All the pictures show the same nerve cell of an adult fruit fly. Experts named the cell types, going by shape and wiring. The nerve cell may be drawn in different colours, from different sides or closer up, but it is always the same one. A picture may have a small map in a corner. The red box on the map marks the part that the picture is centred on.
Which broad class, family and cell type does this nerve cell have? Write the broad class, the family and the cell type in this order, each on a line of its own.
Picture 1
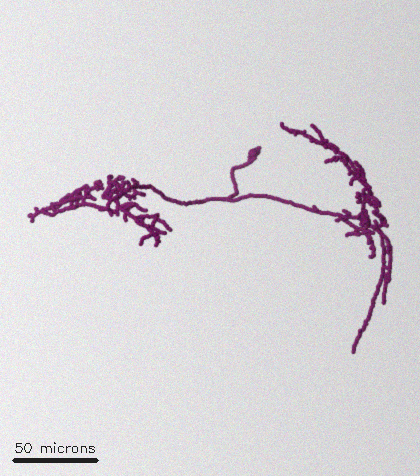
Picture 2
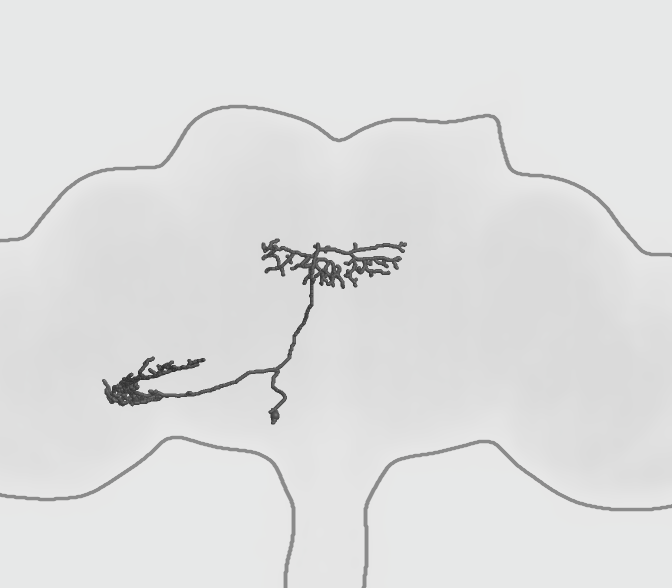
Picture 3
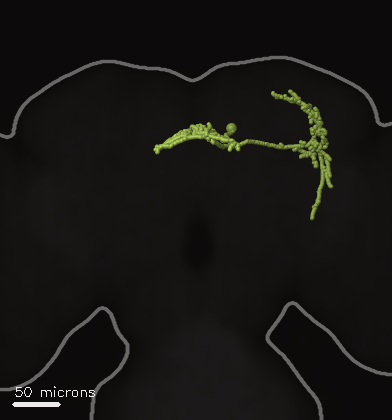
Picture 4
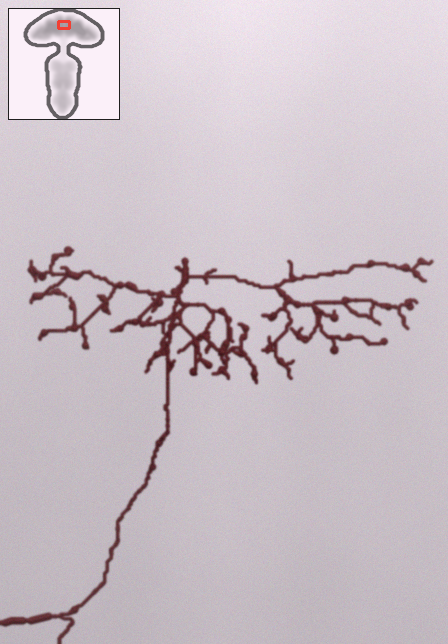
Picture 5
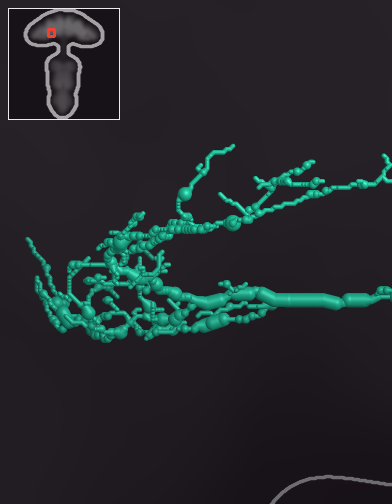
central-brain intrinsic neuron
hemilineage DM6_dorso_medial
FB8B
